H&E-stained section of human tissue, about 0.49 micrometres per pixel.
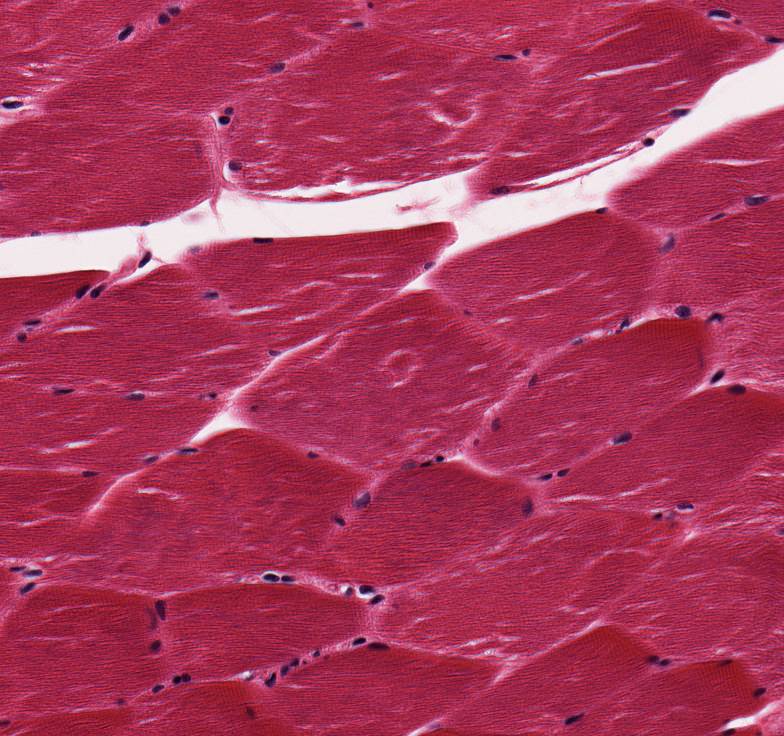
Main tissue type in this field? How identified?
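Tissue: skeletal muscle. Nuclei small, dark, flattened, at fibre edges rather than centres.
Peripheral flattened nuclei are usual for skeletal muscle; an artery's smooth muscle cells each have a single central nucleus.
Fibre cytoplasm deeply and evenly eosinophilic.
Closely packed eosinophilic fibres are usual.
Neighbours separated only by thin strands of endomysium.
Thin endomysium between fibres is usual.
No adipocytes in the field.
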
